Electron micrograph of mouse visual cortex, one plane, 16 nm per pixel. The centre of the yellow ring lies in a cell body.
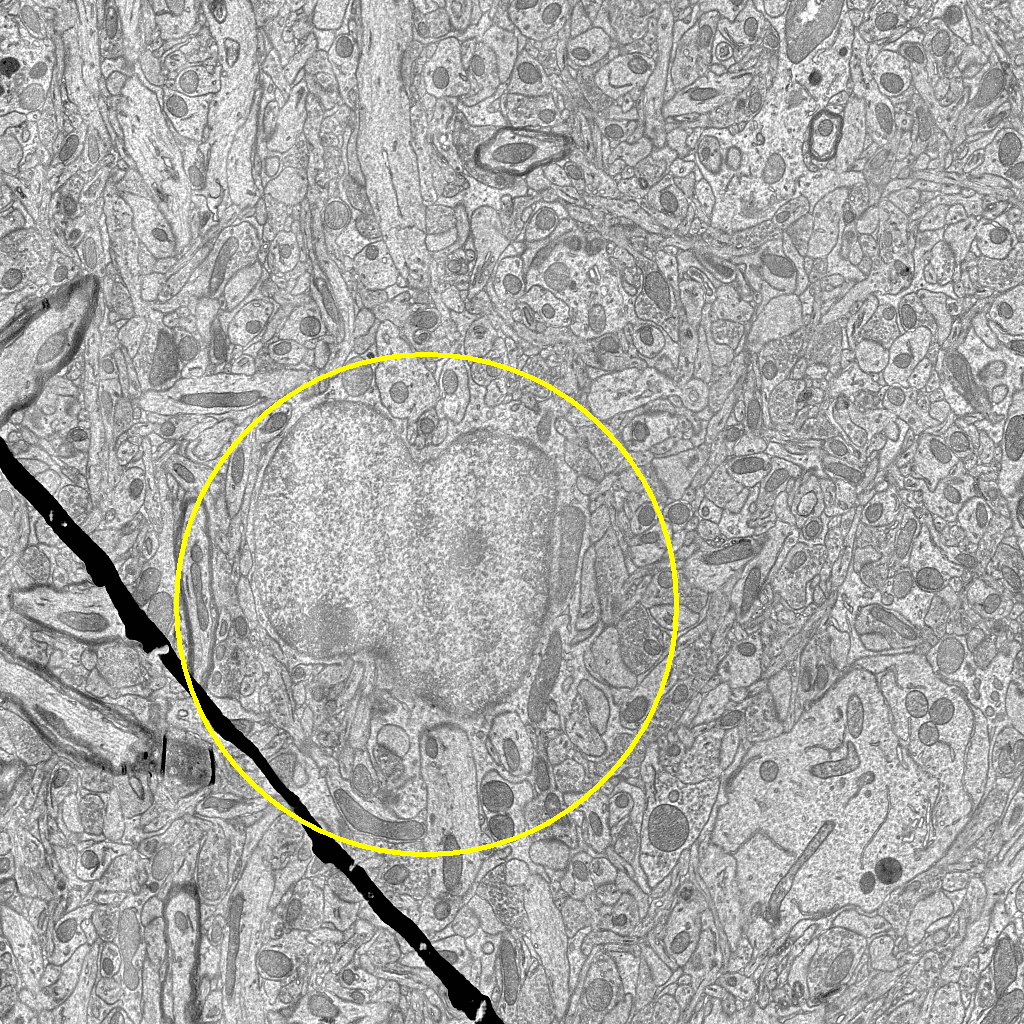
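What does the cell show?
A nucleus wholly inside the ring, and a pale process leaving downward from the body's lower edge.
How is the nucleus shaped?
A deep upper notch splits it into two rounded lobes.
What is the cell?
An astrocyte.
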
